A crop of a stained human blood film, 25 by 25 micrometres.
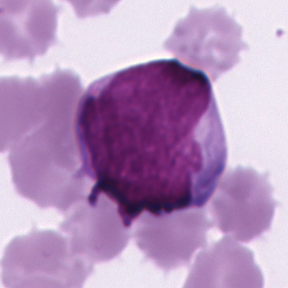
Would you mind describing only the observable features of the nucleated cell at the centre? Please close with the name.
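Look first at the cytoplasm: it is pale lilac-blue and forms a crescent that is widest on the right side. The chromatin is finely textured and evenly spread, with no coarse dark clumps. Small dark irregular projections jut from the lower edge. The nucleus fills about 80% of the cell's area. This is a myeloblast.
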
